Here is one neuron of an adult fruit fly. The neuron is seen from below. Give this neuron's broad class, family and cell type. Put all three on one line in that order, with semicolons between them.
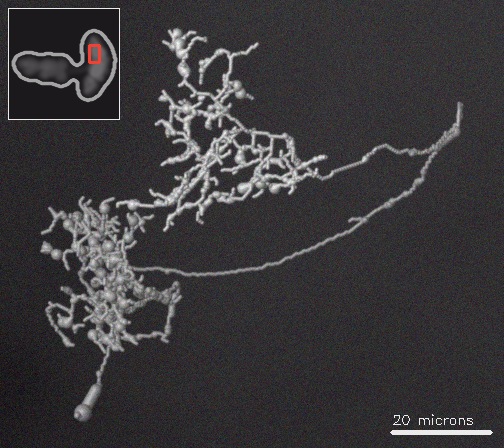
optic-lobe intrinsic neuron; MeLo; MeLo13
